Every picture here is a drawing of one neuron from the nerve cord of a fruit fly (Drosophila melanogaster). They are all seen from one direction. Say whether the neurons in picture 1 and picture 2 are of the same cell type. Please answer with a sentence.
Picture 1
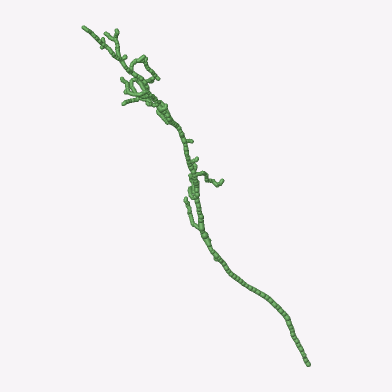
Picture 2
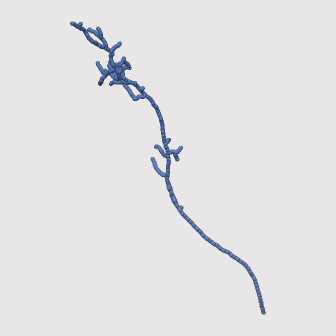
They are of the same cell type.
